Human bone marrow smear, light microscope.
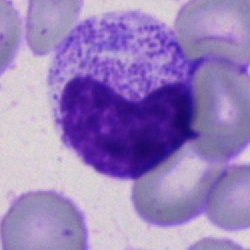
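Metamyelocyte in the middle of the smear, with a round, smooth outline. Its nucleus, I note, lies in the lower half of the cell and is indented on its upper side, giving it a kidney shape. The chromatin looks dark purple and condensed.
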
